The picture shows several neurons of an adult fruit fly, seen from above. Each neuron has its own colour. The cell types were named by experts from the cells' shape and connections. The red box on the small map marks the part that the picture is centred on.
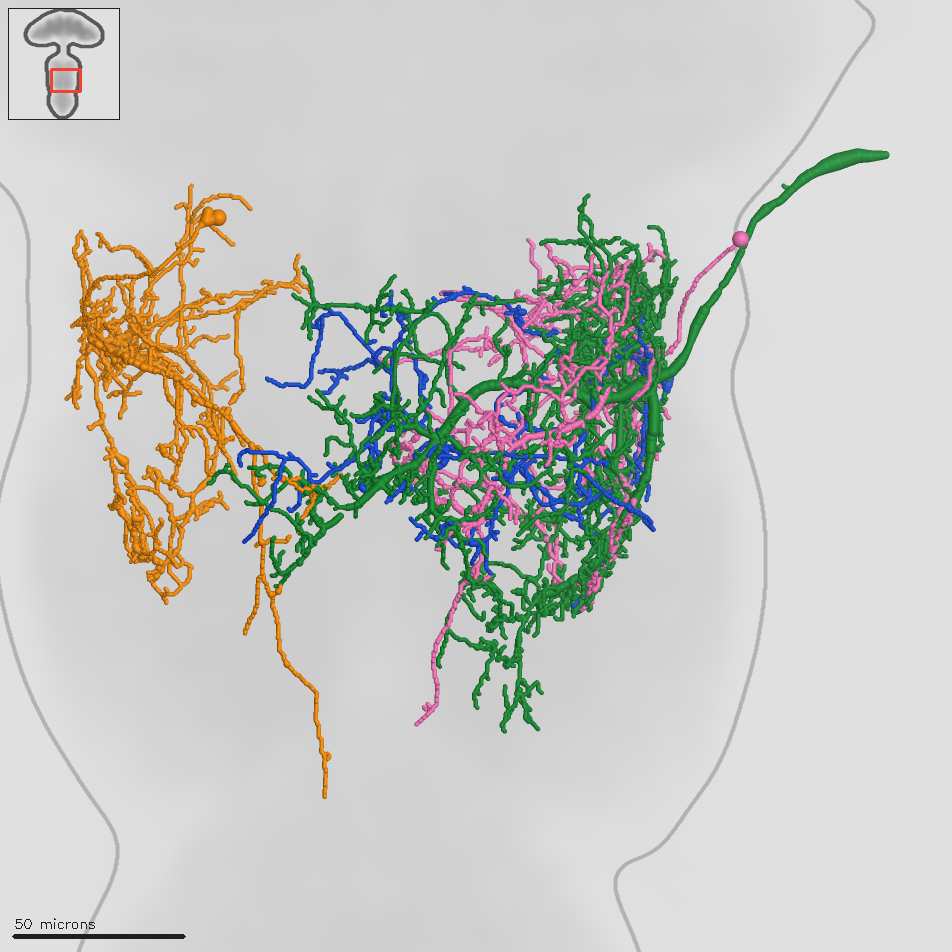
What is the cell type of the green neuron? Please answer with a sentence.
The cell type is tpn MN.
